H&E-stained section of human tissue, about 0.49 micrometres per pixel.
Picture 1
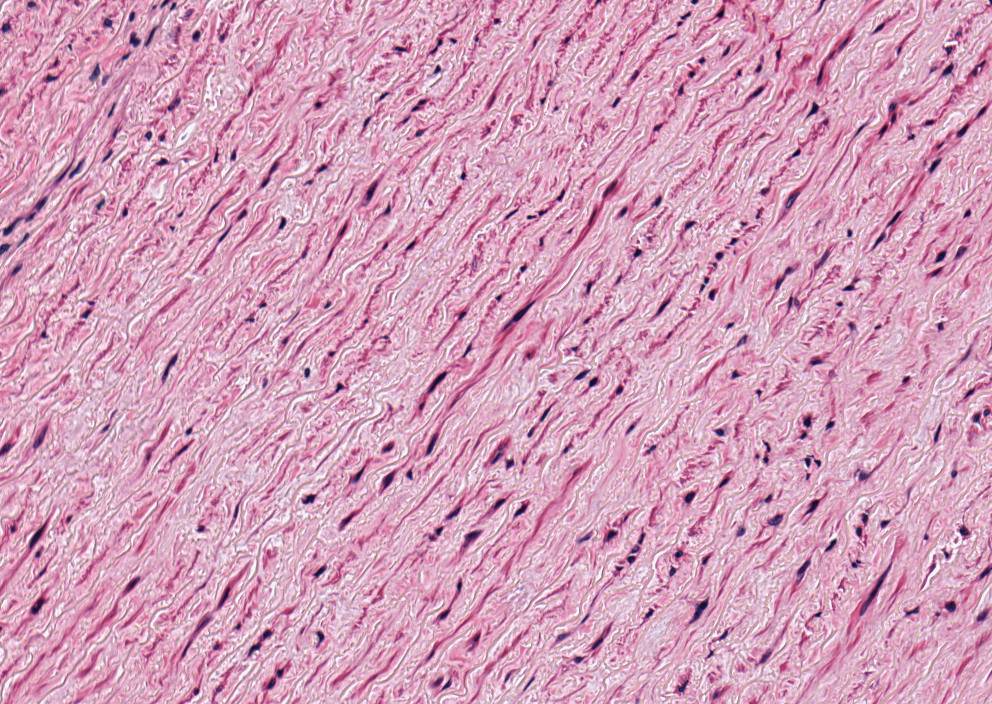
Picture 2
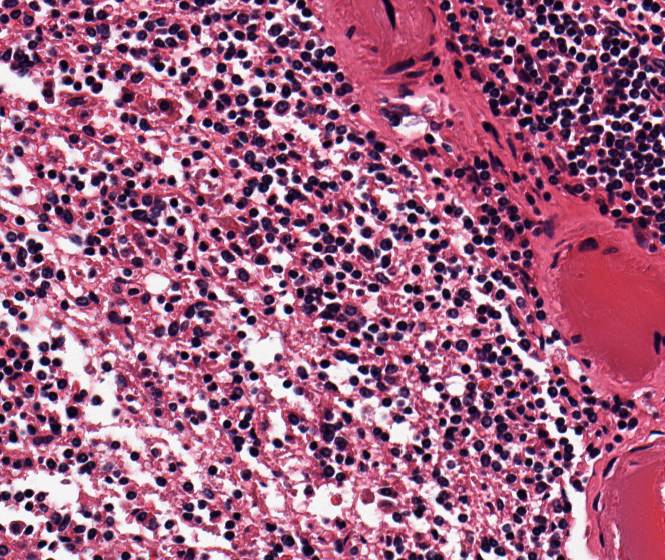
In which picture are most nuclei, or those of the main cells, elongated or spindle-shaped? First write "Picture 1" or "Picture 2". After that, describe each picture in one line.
Picture 1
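Picture 1: The nuclei are dark, slender and spindle-shaped, with their long axes lying along the fibres.
Picture 2: Most cells are lymphocytes with small round dark nuclei and scant cytoplasm.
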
